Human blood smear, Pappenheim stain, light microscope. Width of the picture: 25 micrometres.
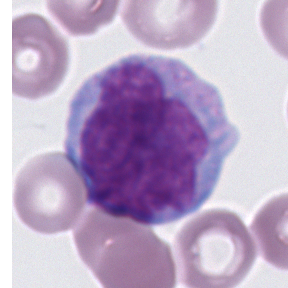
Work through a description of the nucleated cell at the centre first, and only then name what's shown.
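At about 15 micrometres across, this cell has an irregular, slightly wavy outline that bulges outward on the right. The nucleus measures about 14 by 11 micrometres and takes up about 70% of the cell's area. Its chromatin looks finely granular and lacy, not coarsely clumped. Around it, pale greyish blue cytoplasm forms a rim that is widest on the right side. The cell is an atypical promyelocyte.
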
